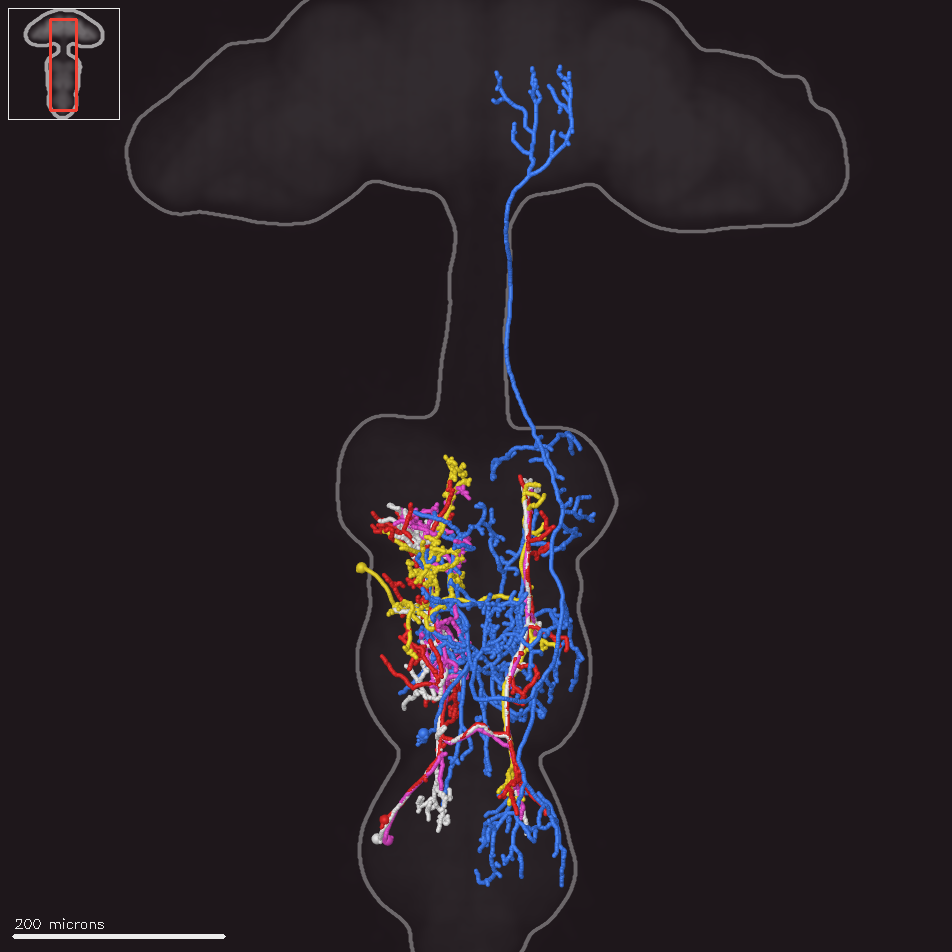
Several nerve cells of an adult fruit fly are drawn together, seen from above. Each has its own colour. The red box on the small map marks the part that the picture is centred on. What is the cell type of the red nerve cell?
IN08B029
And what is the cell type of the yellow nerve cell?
IN08B067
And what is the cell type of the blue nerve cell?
AN03B009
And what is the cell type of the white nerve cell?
IN08B055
